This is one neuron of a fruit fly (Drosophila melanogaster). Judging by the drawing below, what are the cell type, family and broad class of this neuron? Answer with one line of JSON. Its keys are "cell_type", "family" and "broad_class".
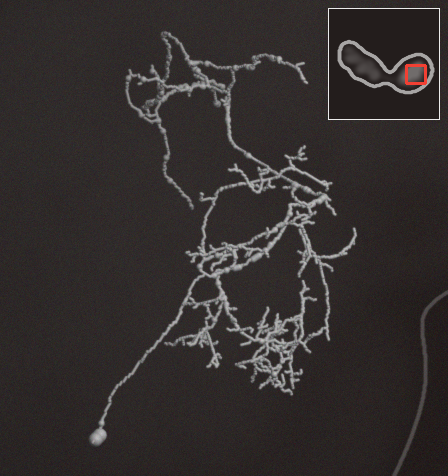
{"cell_type": "CB1190", "family": "hemilineage VLPl&p2_lateral", "broad_class": "central-brain intrinsic neuron"}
